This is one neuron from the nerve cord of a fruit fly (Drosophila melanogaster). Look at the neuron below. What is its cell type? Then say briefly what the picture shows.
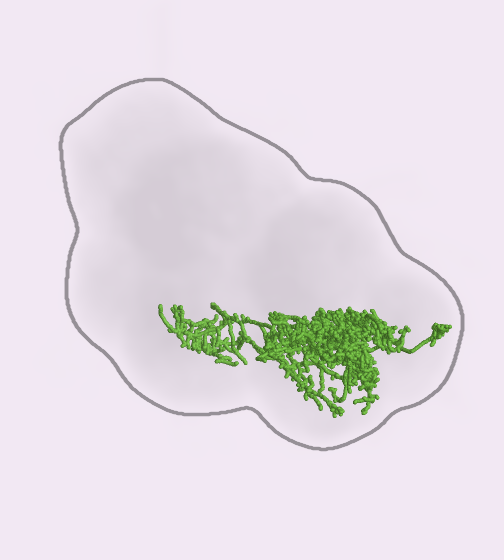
It is of cell type INXXX114. This is a nerve-cord intrinsic neuron. As drawn here it is more than twice as wide as it is tall.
